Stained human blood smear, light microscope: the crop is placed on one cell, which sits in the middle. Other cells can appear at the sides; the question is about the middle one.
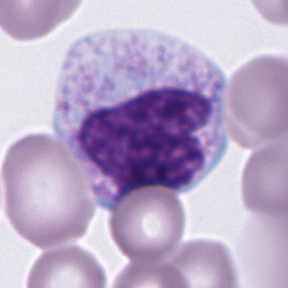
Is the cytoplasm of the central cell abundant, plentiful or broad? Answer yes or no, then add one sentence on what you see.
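Yes. The cytoplasm is abundant and pale blue-grey.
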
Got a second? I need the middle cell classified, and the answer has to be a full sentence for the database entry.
By classification, the middle cell of this crop is a band neutrophil.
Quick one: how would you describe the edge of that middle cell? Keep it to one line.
Its periphery is smooth, and no projections arise from it.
